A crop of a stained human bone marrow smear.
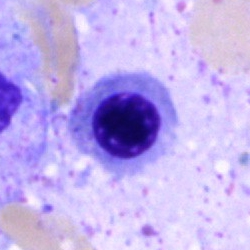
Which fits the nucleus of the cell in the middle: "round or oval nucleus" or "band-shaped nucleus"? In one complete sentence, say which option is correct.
Its nucleus forms a single compact round or oval shape.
